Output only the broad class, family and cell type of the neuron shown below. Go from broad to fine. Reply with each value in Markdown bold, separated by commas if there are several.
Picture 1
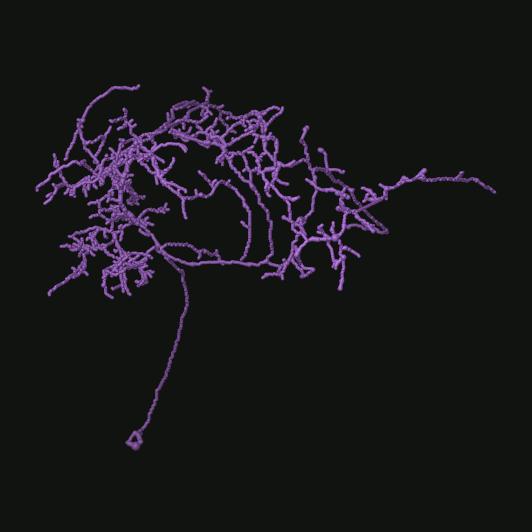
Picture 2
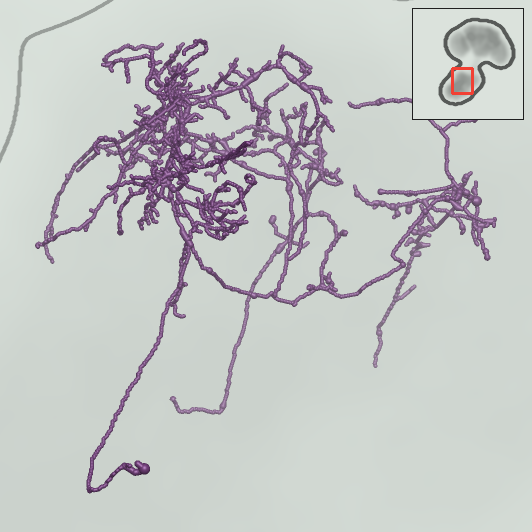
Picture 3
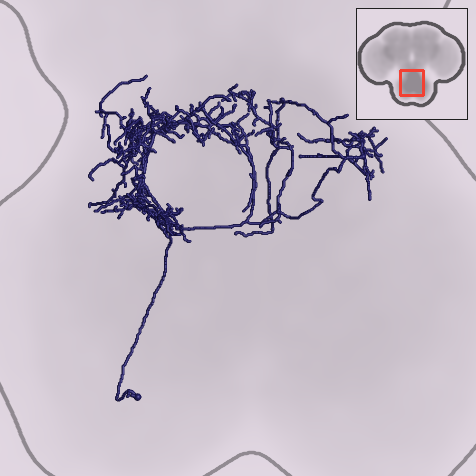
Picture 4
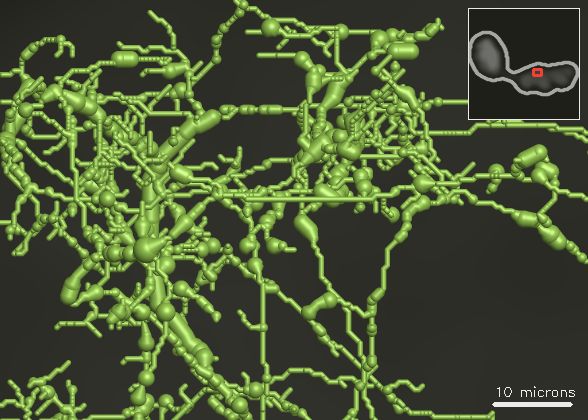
**nerve-cord intrinsic neuron**, **hemilineage 07B**, **IN07B038**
